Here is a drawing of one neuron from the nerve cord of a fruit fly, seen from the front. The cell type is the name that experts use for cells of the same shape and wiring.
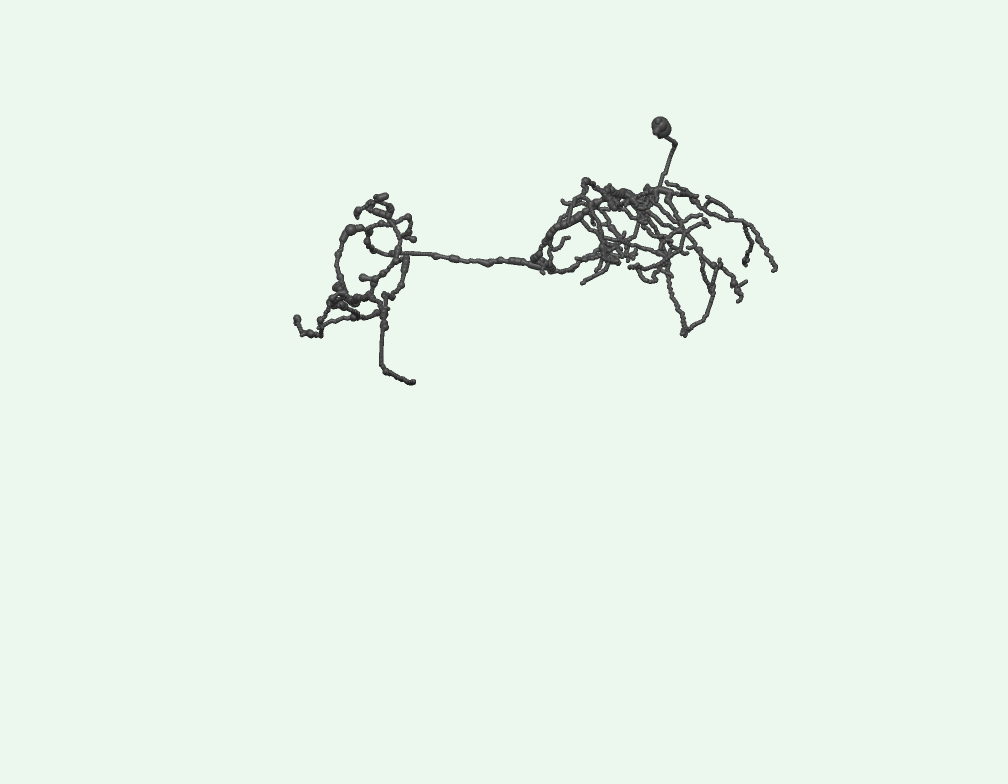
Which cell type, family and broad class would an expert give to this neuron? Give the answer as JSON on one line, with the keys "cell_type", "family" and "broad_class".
{"cell_type": "AN19B046", "family": "hemilineage 19B", "broad_class": "ascending neuron"}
